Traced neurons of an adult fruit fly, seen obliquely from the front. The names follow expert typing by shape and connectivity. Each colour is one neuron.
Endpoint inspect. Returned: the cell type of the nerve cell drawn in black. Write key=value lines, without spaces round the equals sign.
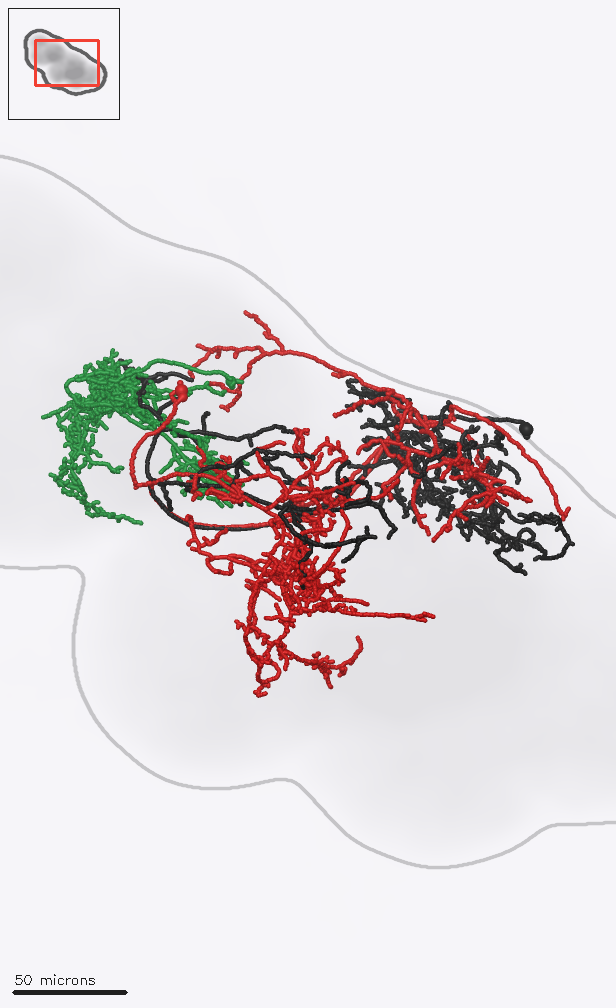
cell_type=IN19B037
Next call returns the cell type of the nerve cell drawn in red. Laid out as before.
cell_type=IN19B031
